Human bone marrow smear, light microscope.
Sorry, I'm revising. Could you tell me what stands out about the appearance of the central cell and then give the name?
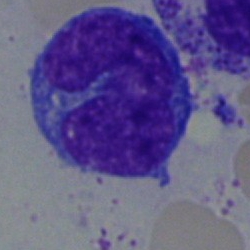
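You'll see a deep cleft running into the nucleus from its left side. The chromatin is finely textured, with lighter and darker purple patches rather than coarse dense clumps. There's a narrow rim of blue cytoplasm, widest on the left side of the cell. And a small blue bleb projects from the lower edge. That's a monocyte.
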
